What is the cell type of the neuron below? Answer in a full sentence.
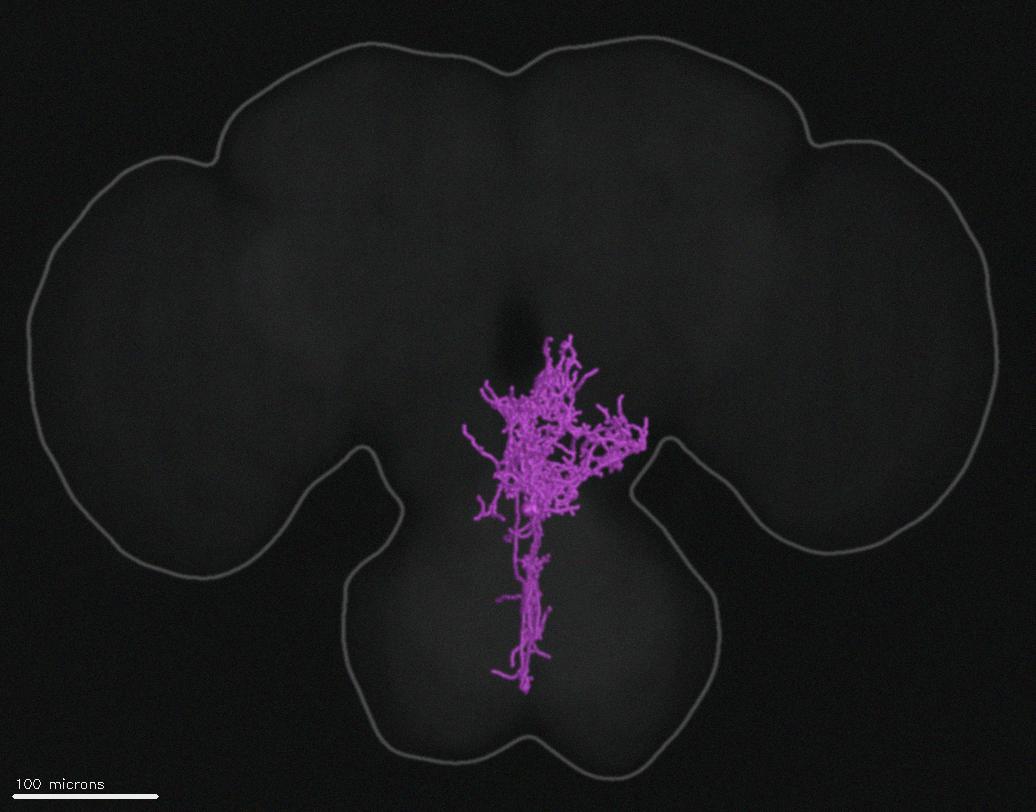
The cell type is DNg22.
